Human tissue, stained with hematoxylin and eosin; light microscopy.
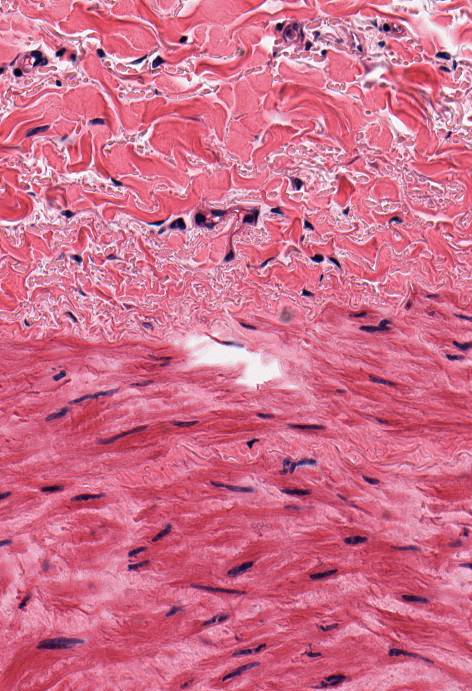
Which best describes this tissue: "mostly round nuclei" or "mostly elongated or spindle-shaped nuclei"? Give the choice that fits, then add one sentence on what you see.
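Mostly elongated or spindle-shaped nuclei. The smooth muscle nuclei are dark, elongated and cigar-shaped with blunt ends.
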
